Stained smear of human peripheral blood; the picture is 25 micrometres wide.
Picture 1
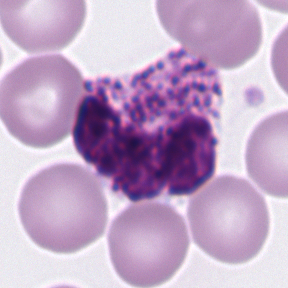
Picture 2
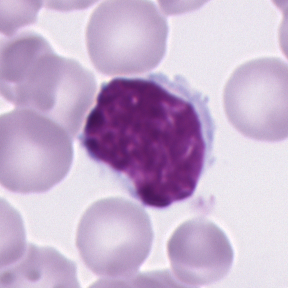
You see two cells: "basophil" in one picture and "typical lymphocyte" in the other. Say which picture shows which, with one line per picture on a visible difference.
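Picture 1: basophil. The cytoplasm holds coarse round granules stained dark blue-purple.
Picture 2: typical lymphocyte. No granules are visible in the cytoplasm.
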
